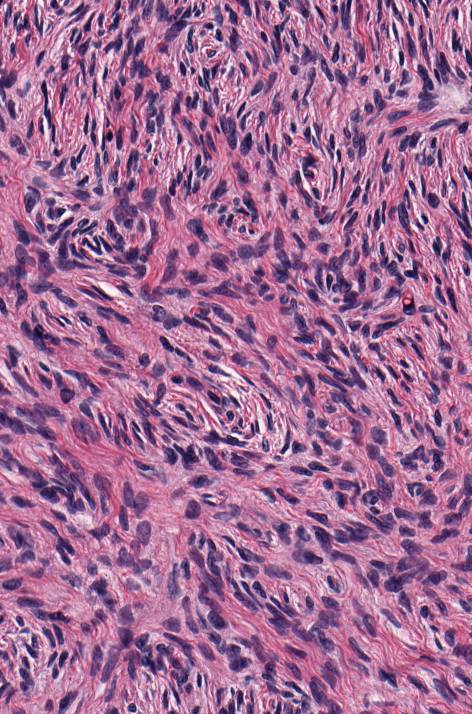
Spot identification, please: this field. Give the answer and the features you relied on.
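Shown here is ovarian cortex. Spindle cells fill the whole field in short interlacing fascicles running in varying directions.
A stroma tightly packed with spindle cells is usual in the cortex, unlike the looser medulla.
Their nuclei are dark purple, elongated to oval, varying somewhat in size and shape; the cytoplasm is pale pink with indistinct borders. No epithelium or glands are present.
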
